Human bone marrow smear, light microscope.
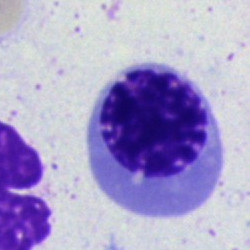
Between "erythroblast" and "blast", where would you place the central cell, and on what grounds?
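Erythroblast, not blast. Chromatin coarse, in dark clumps with paler spaces between.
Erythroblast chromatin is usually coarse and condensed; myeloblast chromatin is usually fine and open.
Outline smooth and oval, no surface projections. Cytoplasm pale greyish-blue, widest below the nucleus. Small pale spot at the lower edge of the nucleus.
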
